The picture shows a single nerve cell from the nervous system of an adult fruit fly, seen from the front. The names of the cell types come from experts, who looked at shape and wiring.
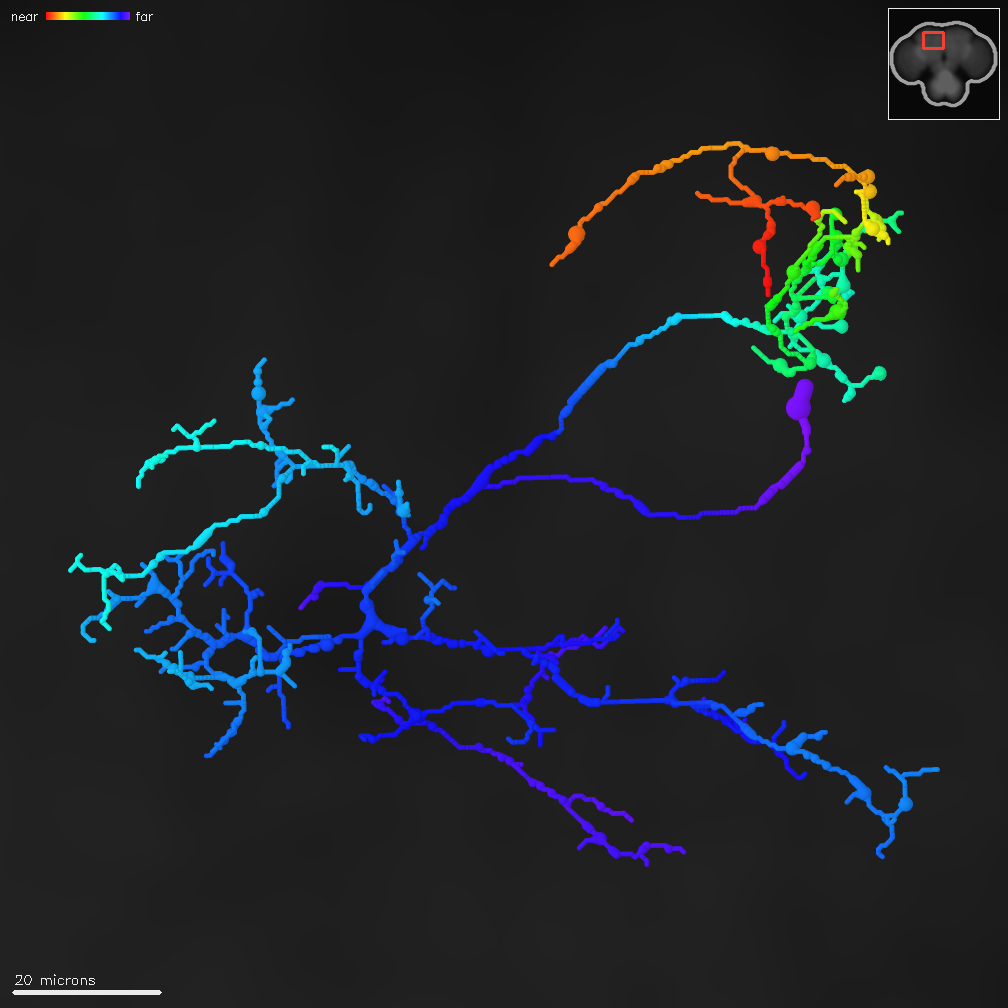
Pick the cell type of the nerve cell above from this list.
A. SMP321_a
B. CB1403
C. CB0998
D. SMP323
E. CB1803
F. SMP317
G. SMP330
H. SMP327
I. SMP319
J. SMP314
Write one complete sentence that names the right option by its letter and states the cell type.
The kind of cell the nerve cell is, SMP321_a, is given in option A.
